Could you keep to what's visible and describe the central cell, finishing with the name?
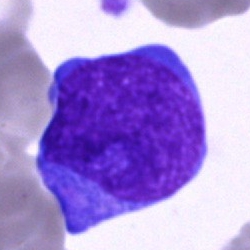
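Let's go over what you can see here. The outline is irregular, with angular corners, rather than smoothly round. Compared with the nucleus, the cytoplasm is scant, and its widest band sits at the lower left of the cell. Check that cytoplasm for granules: none are visible. What we have here is a blast.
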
